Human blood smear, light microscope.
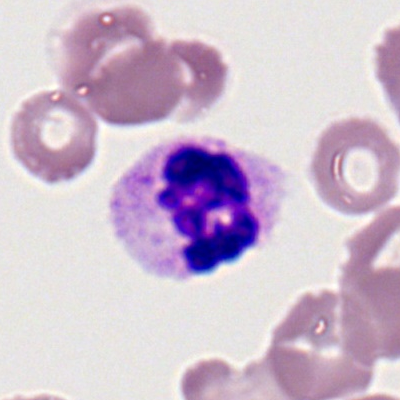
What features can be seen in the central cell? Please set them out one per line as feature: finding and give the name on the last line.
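Nucleus: divided into several connected lobes.
Position: nucleus toward the right side of the cell.
Cytoplasm: filled with fine lilac granules.
Chromatin: dark purple, coarsely clumped.
Cell: segmented neutrophil.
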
